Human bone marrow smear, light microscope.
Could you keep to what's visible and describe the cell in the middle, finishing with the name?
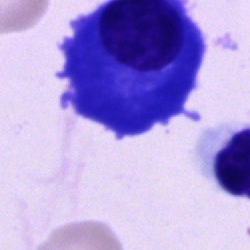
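The nucleus lies off-centre, displaced toward the top of the cell, and stains dark purple, darker than the surrounding cytoplasm. Cytoplasm is plentiful, taking up more of the cell than the nucleus does. Small blunt projections stud the cell border. This is a plasma cell.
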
